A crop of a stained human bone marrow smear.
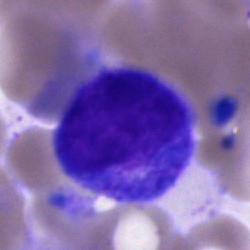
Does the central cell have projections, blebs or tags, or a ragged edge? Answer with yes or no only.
No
